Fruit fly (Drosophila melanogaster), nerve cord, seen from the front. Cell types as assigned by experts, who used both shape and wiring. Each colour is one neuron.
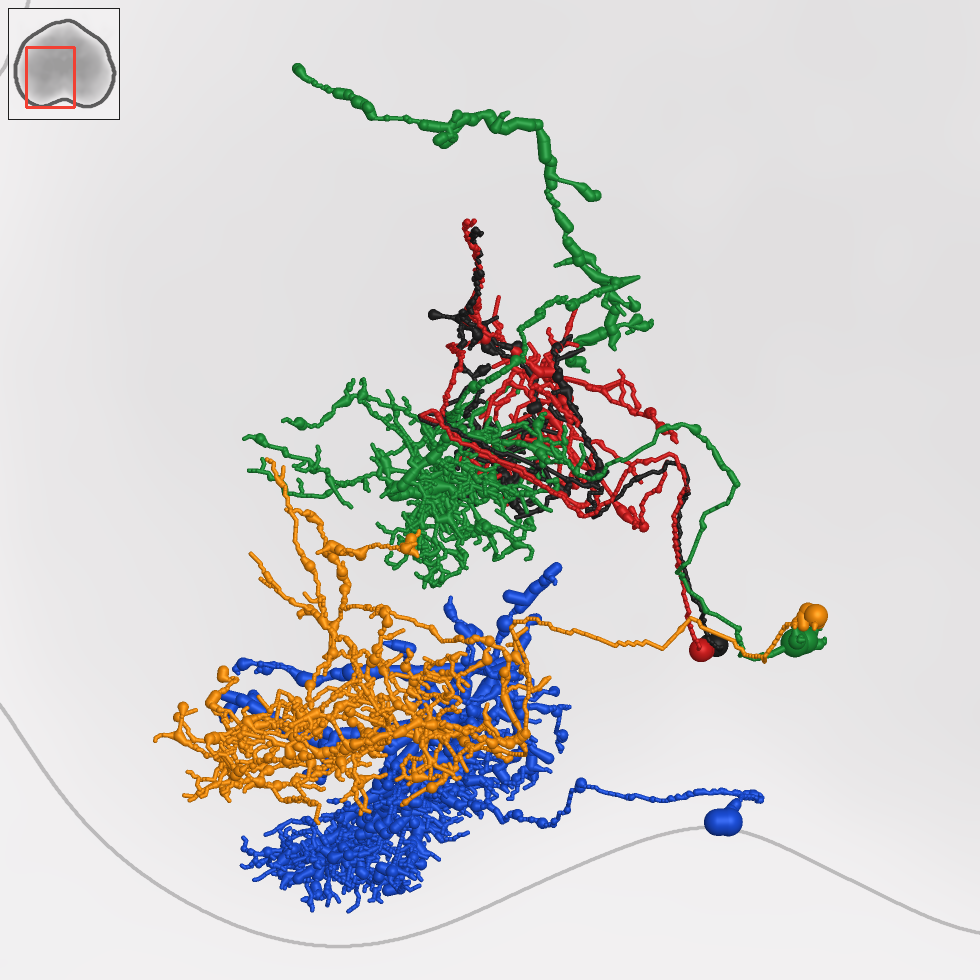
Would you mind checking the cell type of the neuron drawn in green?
IN14A015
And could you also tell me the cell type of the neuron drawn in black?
IN14A104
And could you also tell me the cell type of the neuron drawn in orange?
IN14A024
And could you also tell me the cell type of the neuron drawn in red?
IN14A108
